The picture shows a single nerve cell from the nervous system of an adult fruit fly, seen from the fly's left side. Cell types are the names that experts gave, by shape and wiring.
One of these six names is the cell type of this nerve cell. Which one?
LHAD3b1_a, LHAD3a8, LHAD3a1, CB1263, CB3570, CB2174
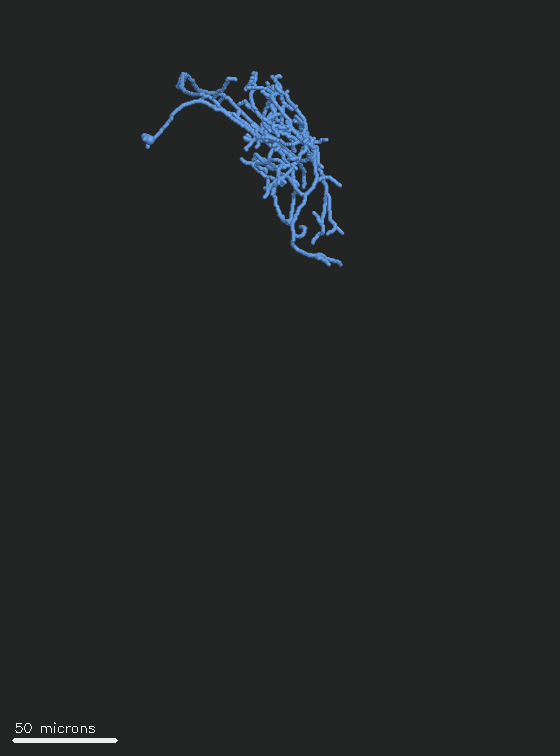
CB3570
